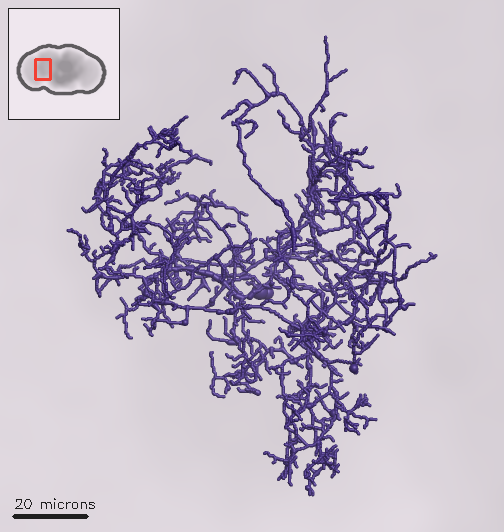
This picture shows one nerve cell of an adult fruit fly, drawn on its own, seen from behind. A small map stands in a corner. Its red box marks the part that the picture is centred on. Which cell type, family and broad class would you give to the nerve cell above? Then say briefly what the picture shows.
It is of cell type AVLP294. The family is hemilineage VLPa1_lateral. Its broad class is central-brain intrinsic neuron. By the scale bar it is about 130 microns tall in this view. The picture shows more than a hundred branch ends.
